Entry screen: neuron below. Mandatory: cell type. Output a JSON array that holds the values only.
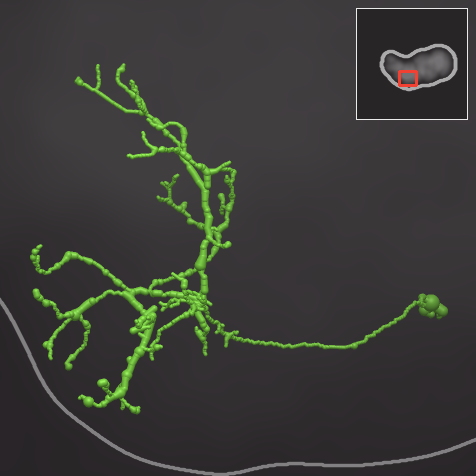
["IN13B040"]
